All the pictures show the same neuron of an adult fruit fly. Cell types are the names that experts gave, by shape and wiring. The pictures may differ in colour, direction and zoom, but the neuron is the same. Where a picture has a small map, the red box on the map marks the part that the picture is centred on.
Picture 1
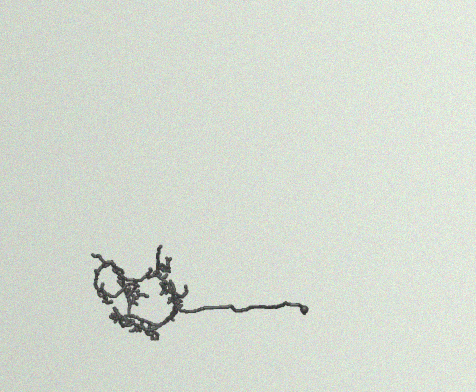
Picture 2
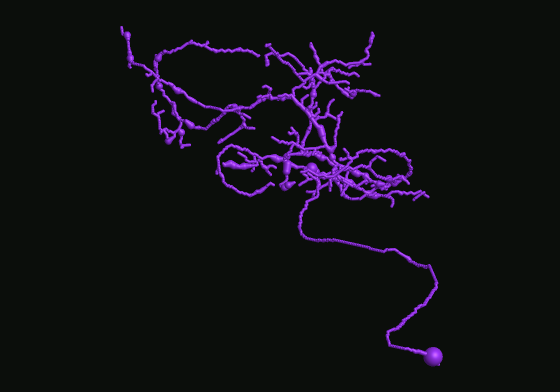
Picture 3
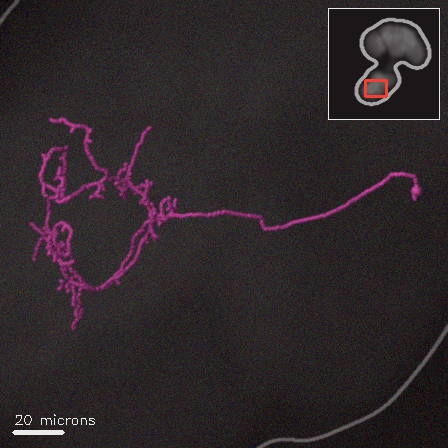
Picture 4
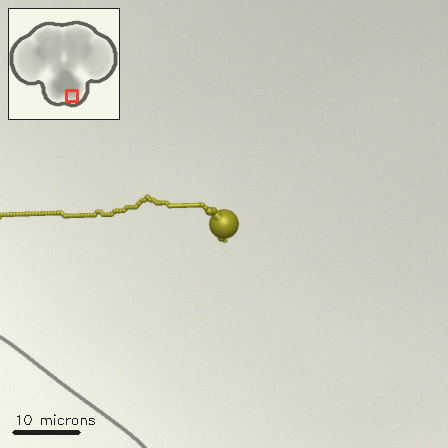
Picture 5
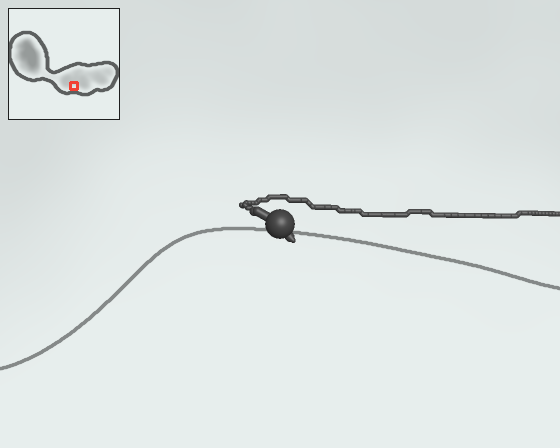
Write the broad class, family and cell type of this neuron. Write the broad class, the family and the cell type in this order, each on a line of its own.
nerve-cord intrinsic neuron
hemilineage 14A
IN14A088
